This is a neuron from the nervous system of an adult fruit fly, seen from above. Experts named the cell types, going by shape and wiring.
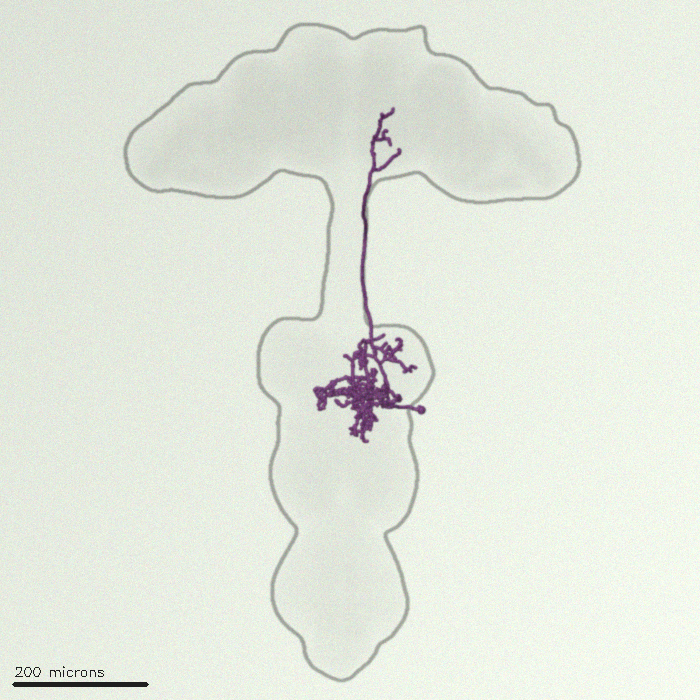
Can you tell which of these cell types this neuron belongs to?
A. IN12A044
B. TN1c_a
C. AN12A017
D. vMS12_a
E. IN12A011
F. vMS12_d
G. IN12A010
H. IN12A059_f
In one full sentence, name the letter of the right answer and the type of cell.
Under cell type, the neuron is listed as AN12A017, option C.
